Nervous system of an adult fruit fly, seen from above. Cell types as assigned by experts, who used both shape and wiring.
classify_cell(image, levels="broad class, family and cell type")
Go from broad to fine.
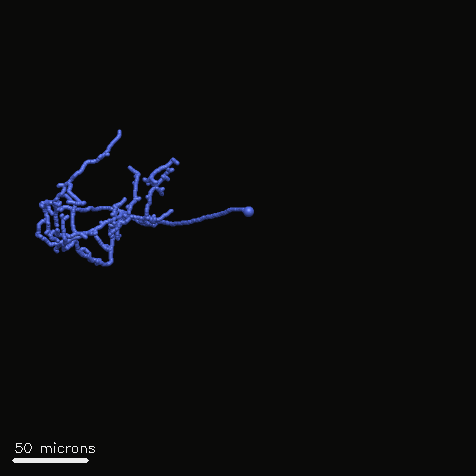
central-brain intrinsic neuron; hemilineage VPNp1_medial; PLP189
